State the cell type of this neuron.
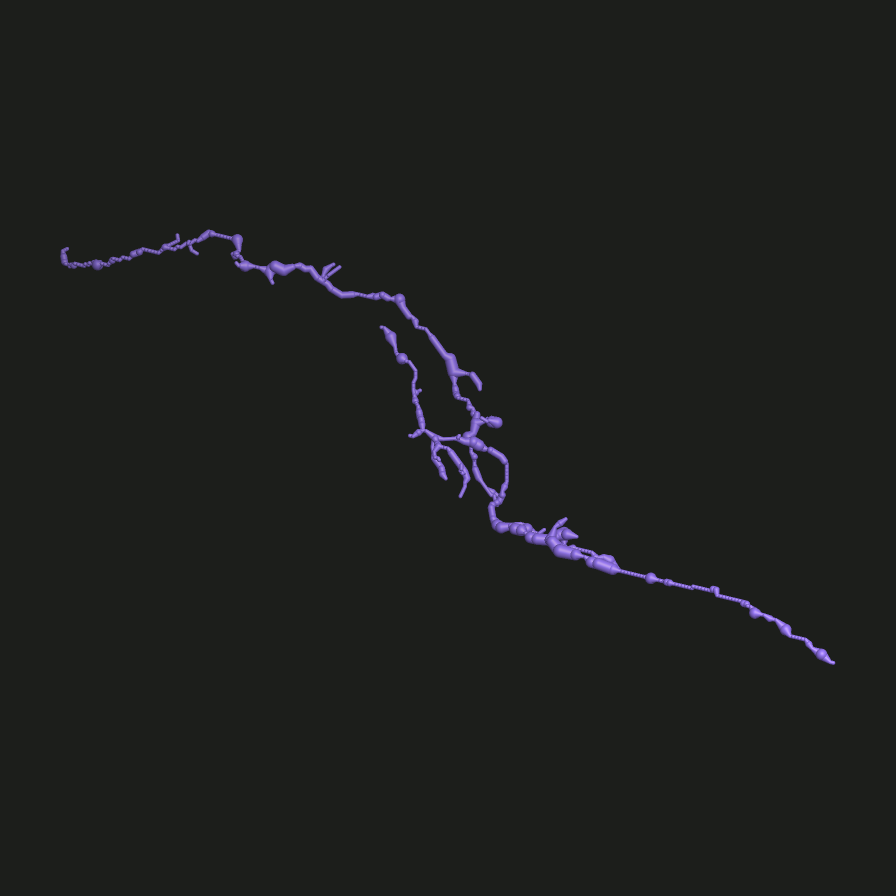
LgLG6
